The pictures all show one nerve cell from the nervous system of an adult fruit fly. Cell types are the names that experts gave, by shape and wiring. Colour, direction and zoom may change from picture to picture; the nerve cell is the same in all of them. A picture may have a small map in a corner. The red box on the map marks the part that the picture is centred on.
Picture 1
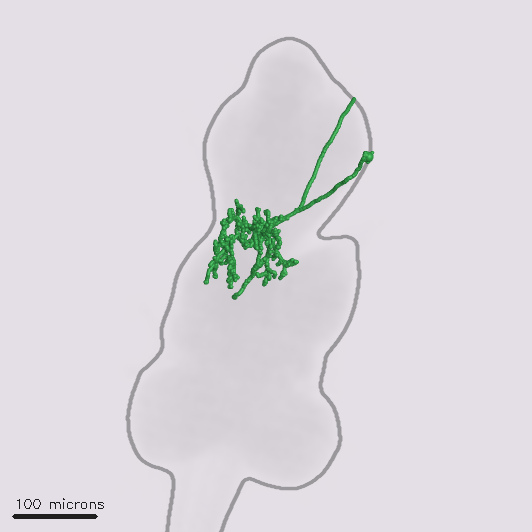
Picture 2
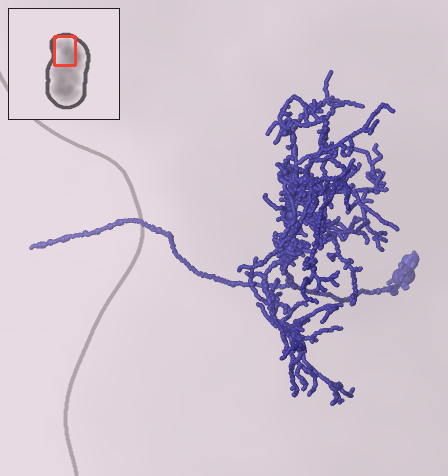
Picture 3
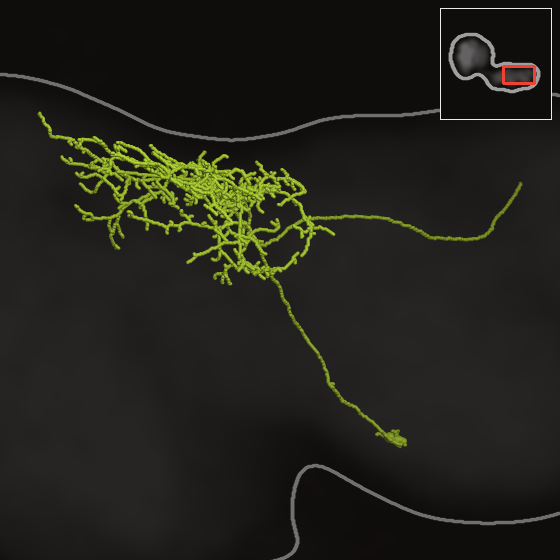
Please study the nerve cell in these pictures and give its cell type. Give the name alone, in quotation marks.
"hDVM MN"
